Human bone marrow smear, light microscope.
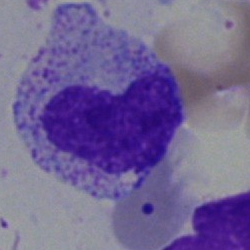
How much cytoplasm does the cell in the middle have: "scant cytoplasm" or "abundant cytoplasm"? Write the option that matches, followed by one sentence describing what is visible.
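Abundant cytoplasm. The cytoplasm is plentiful and pale greyish-blue.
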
